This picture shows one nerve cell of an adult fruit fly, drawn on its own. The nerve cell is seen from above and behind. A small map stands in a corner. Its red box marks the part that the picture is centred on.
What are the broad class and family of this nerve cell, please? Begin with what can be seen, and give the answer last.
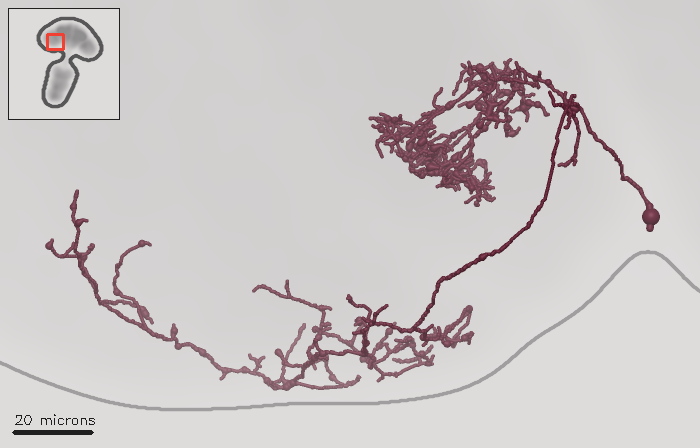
It is in the brain and does not reach the nerve cord. The cell body can be seen on the right of the picture. From left to right in the picture it spans about 160 microns. Its broad class is optic-lobe intrinsic neuron. The family is LOLP.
